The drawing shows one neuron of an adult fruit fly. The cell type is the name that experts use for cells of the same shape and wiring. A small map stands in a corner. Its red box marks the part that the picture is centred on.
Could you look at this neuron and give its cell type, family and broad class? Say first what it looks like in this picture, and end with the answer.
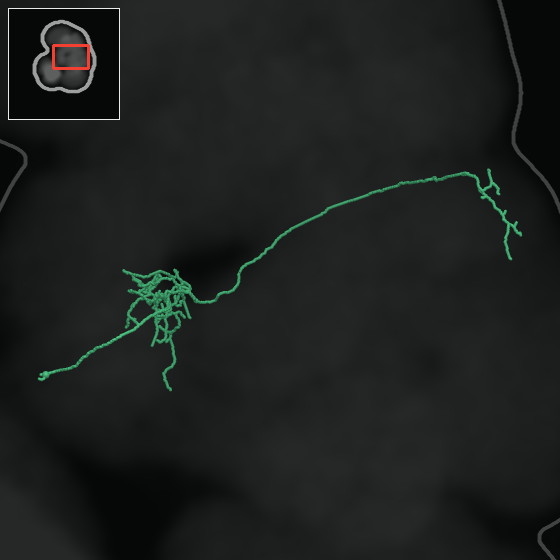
In this view it is wider than it is tall. It is of cell type PRW025. The family is hemilineage LB5. Its broad class is central-brain intrinsic neuron.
